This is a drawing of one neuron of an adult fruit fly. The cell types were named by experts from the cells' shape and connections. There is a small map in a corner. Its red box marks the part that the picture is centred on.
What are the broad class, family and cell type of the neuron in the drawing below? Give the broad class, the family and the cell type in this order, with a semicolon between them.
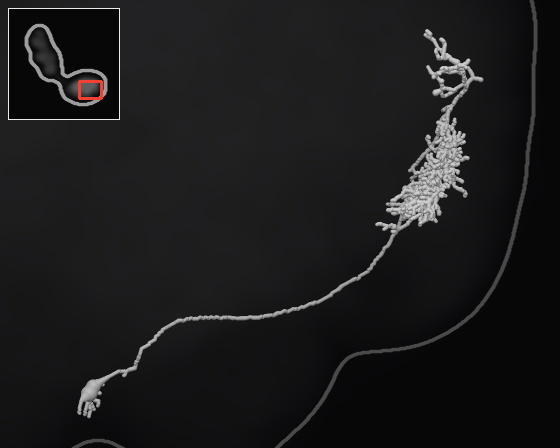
central-brain intrinsic neuron; hemilineage FLAa2; MBON13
